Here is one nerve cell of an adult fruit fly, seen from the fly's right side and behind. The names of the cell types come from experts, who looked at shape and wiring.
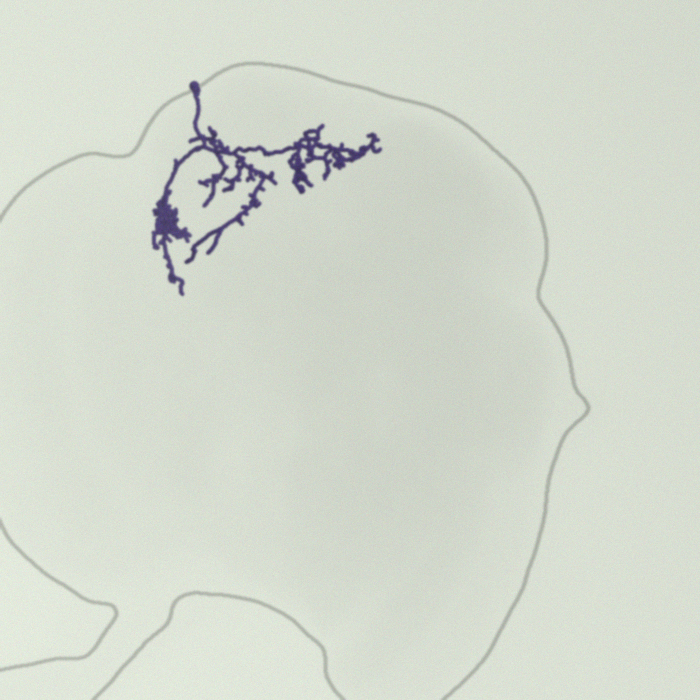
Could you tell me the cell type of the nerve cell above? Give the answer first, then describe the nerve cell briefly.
Its cell type is PLP122_a. This is a central-brain intrinsic neuron. In this view it is about as wide as it is tall.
